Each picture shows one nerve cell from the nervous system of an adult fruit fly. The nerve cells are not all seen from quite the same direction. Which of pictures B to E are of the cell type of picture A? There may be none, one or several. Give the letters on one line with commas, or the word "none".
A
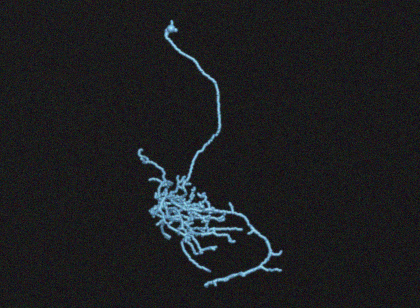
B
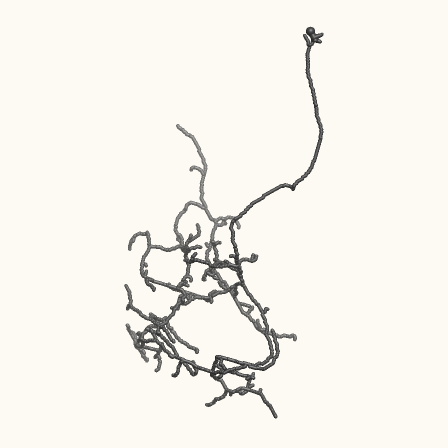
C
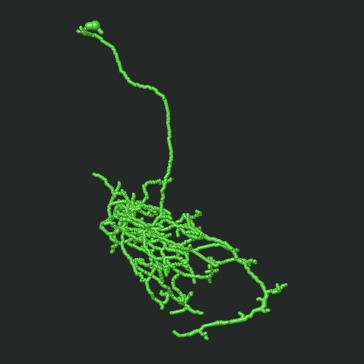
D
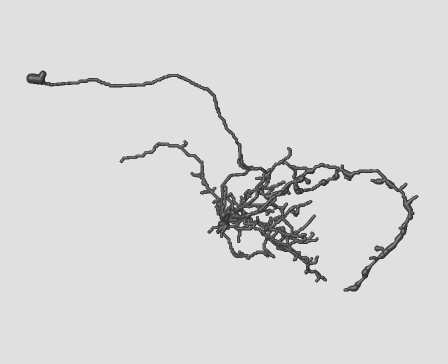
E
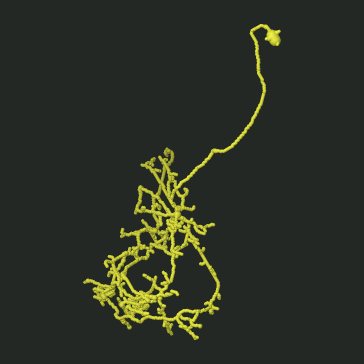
C, D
